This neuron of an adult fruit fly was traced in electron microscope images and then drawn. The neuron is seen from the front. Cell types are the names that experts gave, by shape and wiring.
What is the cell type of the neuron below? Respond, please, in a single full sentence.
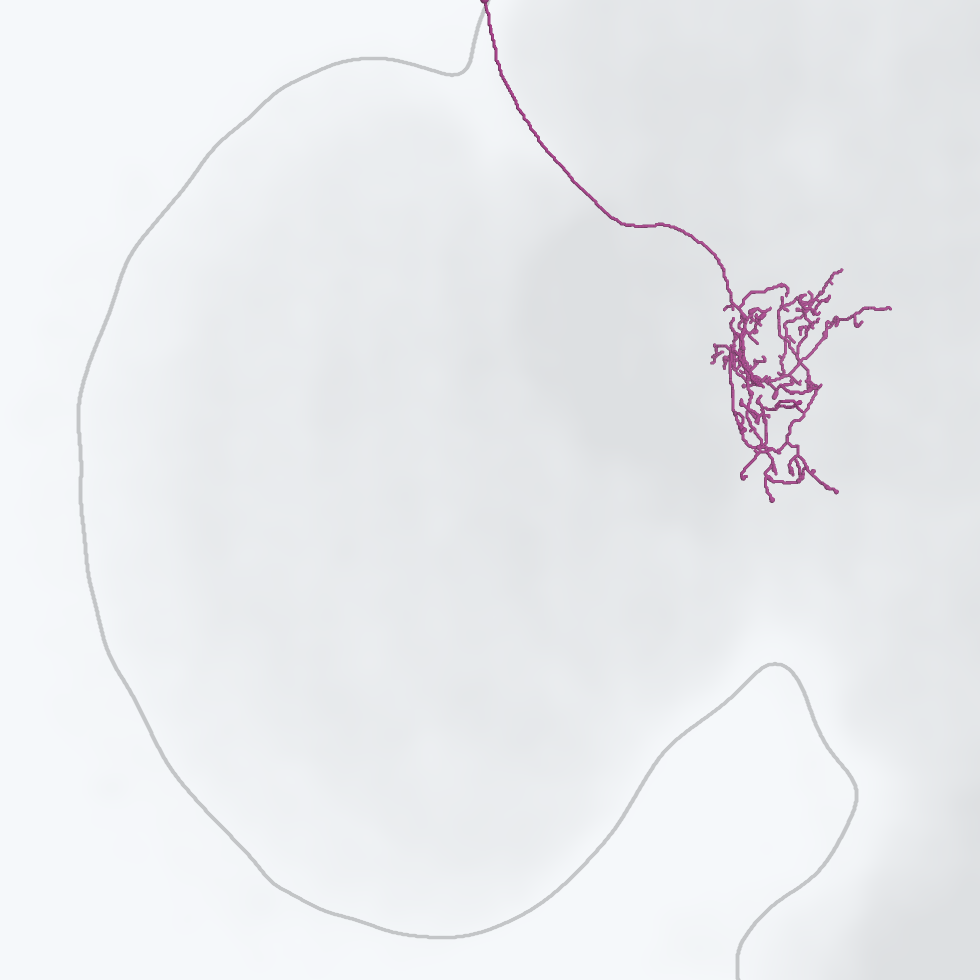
As its cell type, this neuron has PLP100.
